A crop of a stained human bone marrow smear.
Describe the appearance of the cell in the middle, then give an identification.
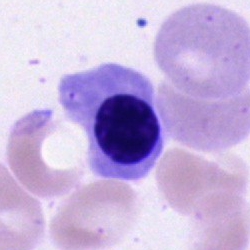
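In this cell the chromatin is dark purple and densely condensed. The nucleus sits off-centre, and most of the pale bluish-lilac cytoplasm extends toward the upper left. There the outline turns irregular, bulging out as a lobe of cytoplasm. This is an erythroblast.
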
